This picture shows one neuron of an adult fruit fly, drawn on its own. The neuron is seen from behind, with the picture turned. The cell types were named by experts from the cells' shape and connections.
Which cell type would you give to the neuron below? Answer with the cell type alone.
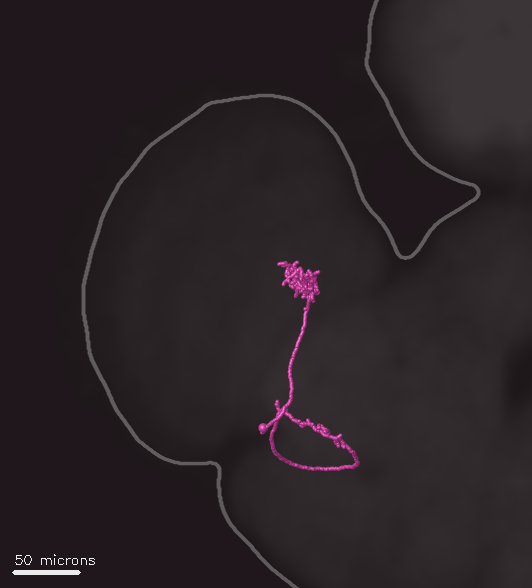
LC6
